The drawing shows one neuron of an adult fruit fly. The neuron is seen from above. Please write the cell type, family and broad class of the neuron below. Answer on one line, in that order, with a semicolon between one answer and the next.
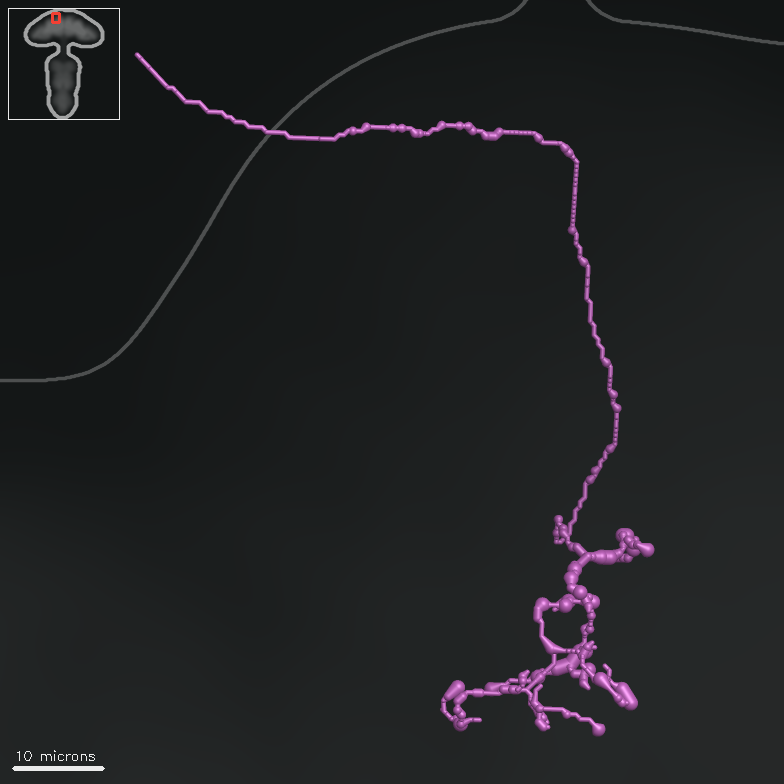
HRN_VP1l; class hygrosensory; sensory neuron entering the brain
